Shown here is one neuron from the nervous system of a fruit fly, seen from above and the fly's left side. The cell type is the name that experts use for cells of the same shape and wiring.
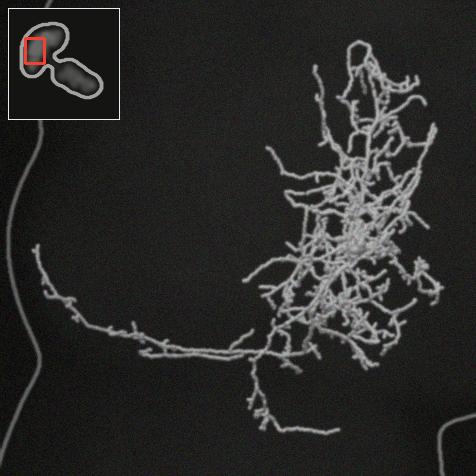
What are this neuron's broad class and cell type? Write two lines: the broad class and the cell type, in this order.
central-brain intrinsic neuron
PLP217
